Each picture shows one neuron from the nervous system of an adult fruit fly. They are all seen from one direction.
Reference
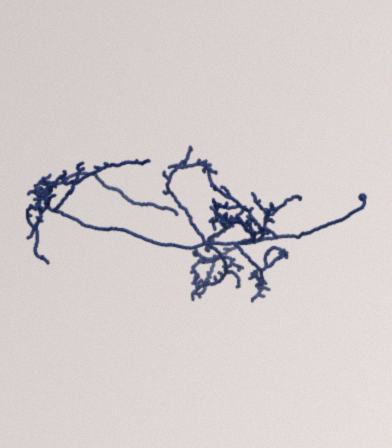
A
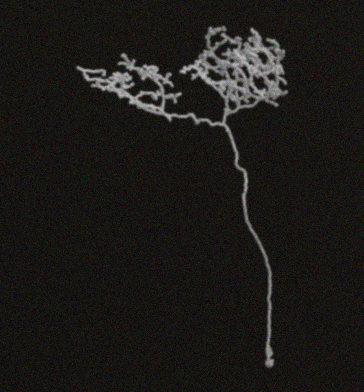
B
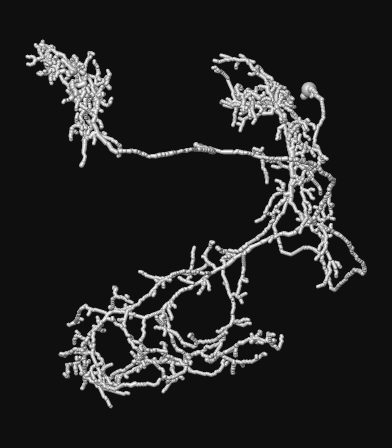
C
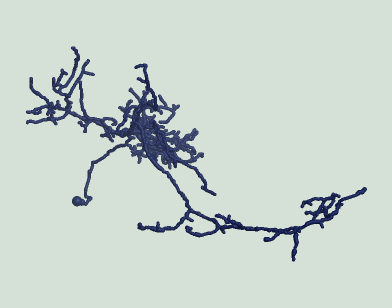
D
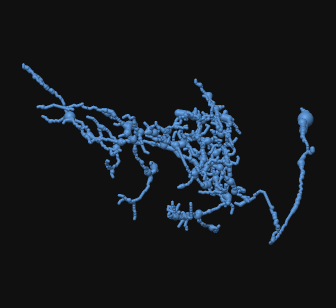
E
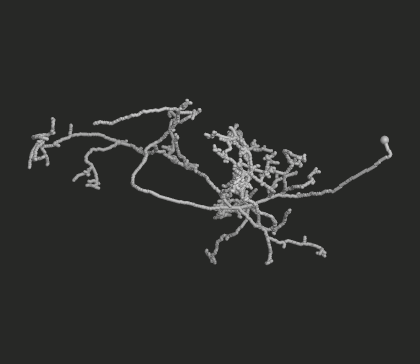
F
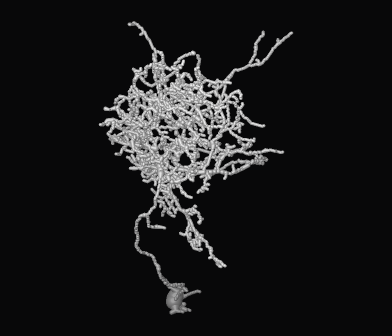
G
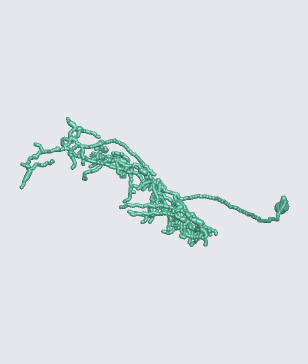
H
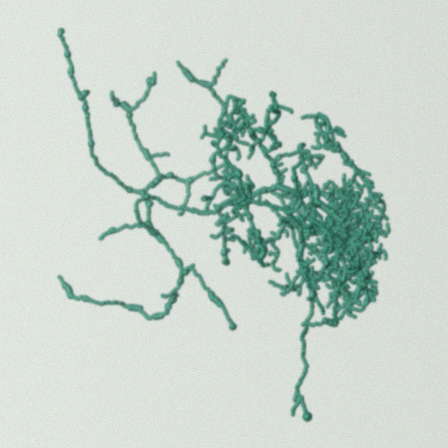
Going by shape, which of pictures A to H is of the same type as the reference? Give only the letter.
E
